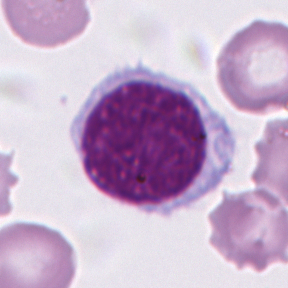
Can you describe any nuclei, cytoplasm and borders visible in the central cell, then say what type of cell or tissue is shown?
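Fine short projections at upper cell edge. Cytoplasm: narrow rim, widest on right; no granules. Nucleus: no distinct nucleoli seen. Hairy cell.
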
